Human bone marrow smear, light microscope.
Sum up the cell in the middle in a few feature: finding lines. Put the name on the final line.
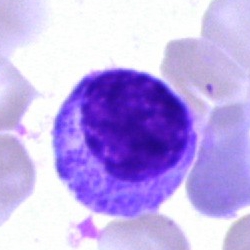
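Outline: round, smooth edge
Chromatin: dark purple, coarsely clumped, paler patches between the clumps
Cytoplasm: bluish-lilac crescent along the lower-left side
Granules: dark purple, scattered through the cytoplasm
Name: myelocyte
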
